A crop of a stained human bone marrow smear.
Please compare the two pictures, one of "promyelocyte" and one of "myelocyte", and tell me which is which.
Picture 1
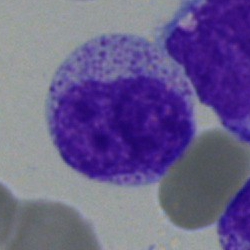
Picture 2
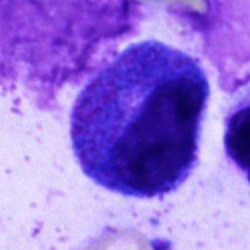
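Here the myelocyte is in picture 1 and the promyelocyte in picture 2. The myelocyte is round with a smooth outline, shows no vacuoles in its cytoplasm, and has a pale red cell touching its lower right edge. The promyelocyte is roughly round with a smooth edge, and no surface projections stand out from it. Its nucleus lies off-centre toward the right and stains dark purple throughout.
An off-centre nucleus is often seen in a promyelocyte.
Its cytoplasm is deep blue and forms a broad band on the left side of the cell.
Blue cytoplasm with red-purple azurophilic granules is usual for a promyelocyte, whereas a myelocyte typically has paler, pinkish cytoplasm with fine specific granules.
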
